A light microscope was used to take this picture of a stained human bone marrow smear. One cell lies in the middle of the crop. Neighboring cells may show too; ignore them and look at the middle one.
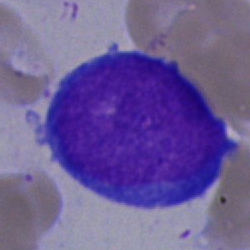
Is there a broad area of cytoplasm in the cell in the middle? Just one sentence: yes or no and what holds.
No, rather than abundant, the cytoplasm of the cell is scant.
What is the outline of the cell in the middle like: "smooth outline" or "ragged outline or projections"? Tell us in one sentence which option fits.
There is a ragged or frayed edge, or there are projections, blebs or tags, on this cell.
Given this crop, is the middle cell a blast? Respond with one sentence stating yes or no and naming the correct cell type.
Yes, the cell of interest in the centre is a blast.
